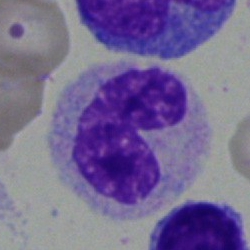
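Band neutrophil, central cell of the smear. The outline is round, with a smooth edge. As for the nucleus, it is kidney-shaped, and its deep notch lies on the right side. Its chromatin is dark purple and coarsely clumped, with small pale patches. Scattered through the cytoplasm, I notice fine, faint pinkish-lilac granules.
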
